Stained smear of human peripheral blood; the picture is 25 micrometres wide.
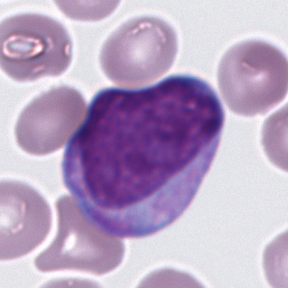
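Atypical promyelocyte, stained peripheral blood smear. Nucleus toward the upper part of the cell, most cytoplasm beneath it. Chromatin finely stippled, not coarsely clumped. No visible granules or vacuoles in the cytoplasm.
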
